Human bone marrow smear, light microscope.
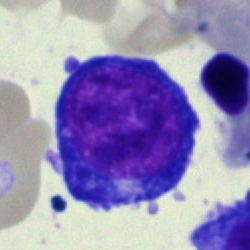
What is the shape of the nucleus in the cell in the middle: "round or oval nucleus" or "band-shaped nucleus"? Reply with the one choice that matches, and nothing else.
Round or oval nucleus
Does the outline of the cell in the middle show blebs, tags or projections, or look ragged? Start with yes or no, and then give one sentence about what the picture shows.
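Yes. Small rounded blebs bulge from the cell surface, most clearly at the upper left.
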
